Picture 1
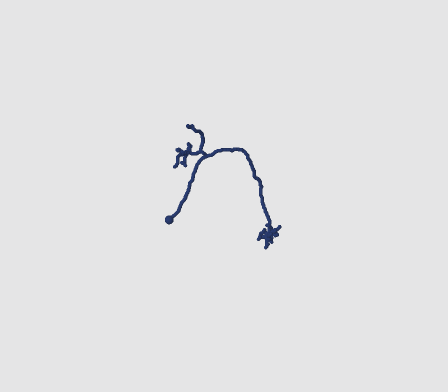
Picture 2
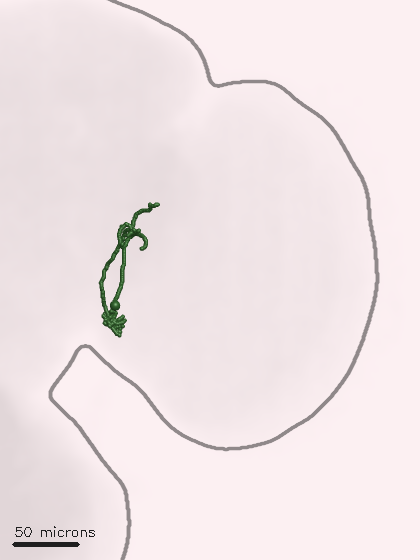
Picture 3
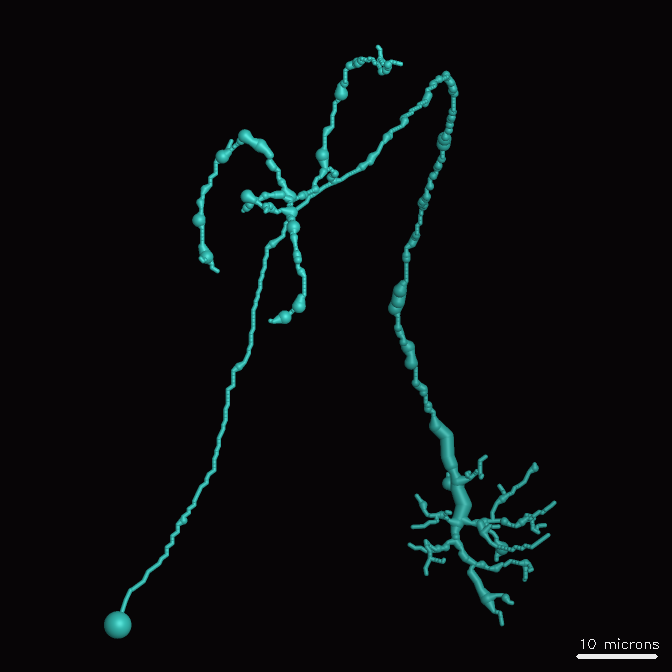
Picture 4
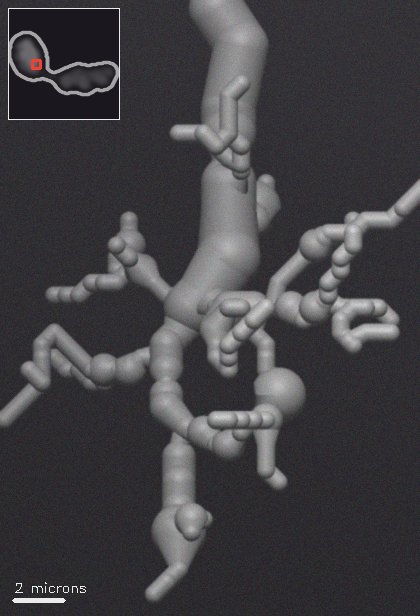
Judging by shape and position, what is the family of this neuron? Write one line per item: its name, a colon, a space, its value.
family: LC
